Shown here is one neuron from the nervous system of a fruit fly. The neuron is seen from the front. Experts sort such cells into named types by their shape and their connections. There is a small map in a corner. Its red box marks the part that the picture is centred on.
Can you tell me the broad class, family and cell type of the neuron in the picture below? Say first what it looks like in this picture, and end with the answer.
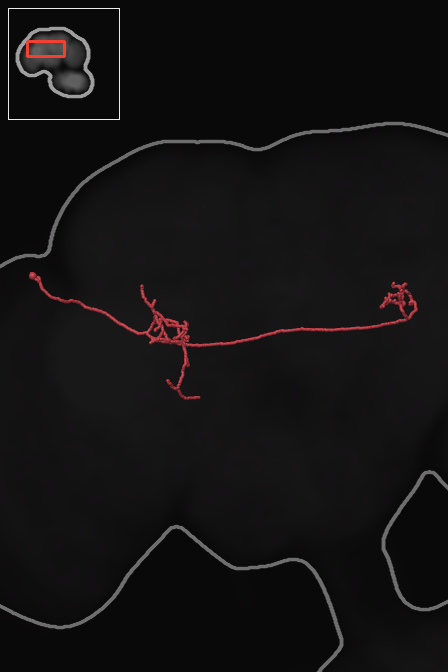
Its cell body lies on the left of the picture. As drawn here it is more than twice as wide as it is tall. It is a central-brain intrinsic neuron. Its family is hemilineage VLPl2_posterior. Its cell type is CB2514.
